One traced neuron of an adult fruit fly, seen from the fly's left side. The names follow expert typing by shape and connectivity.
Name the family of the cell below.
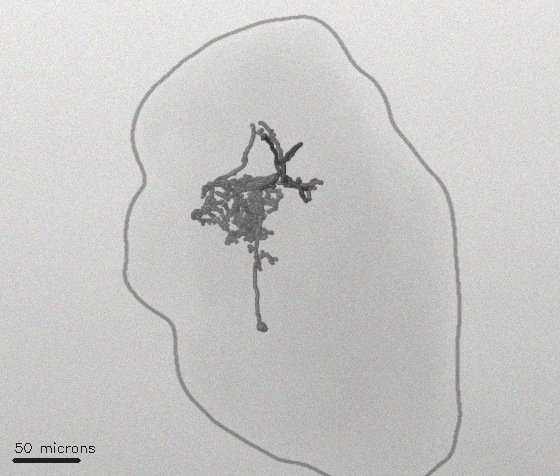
hemilineage VLPl&p2_lateral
